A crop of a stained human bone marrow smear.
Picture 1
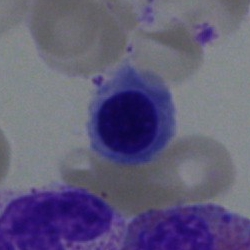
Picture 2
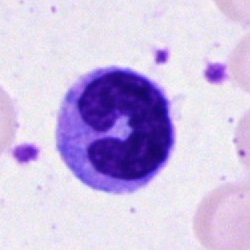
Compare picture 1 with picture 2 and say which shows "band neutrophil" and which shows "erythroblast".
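An erythroblast is shown in picture 1, and a band neutrophil in picture 2. The erythroblast's outline is roughly round with a slight point at the top, whereas the band neutrophil's is round and smooth. In the band neutrophil the nucleus is a single thick curved band bent into a horseshoe, its notch opening toward the left side of the cell.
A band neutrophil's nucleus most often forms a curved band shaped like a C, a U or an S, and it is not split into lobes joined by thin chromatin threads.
Chromatin is dark purple in both, but dense throughout the nucleus in the erythroblast and coarsely clumped in the band neutrophil.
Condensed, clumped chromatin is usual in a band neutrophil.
No nucleolus is visible in the erythroblast. Its cytoplasm is blue and free of granules, while the band neutrophil has pale lilac cytoplasm, widest on the left side and without vacuoles.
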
